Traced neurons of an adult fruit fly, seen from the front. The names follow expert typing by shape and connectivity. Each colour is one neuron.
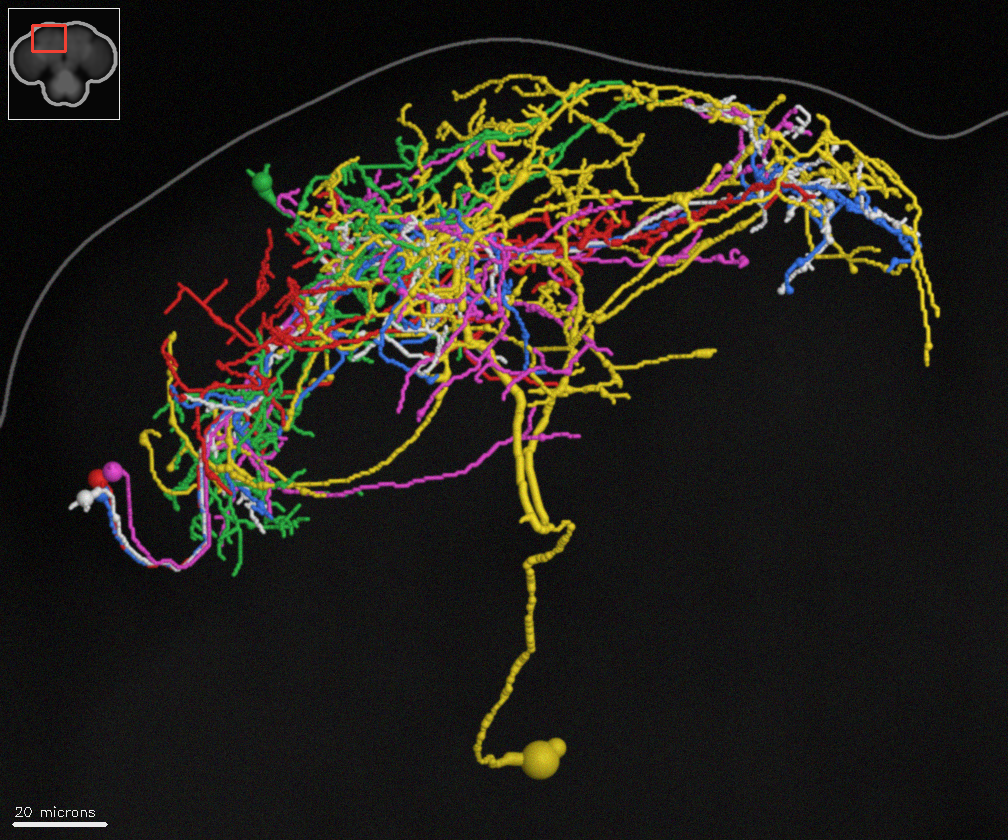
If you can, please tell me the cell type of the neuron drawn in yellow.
DSKMP3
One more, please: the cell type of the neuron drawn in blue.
CB2280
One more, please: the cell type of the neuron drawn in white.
CB0993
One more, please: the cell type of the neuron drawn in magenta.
CB3566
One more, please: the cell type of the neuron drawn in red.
SLP138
